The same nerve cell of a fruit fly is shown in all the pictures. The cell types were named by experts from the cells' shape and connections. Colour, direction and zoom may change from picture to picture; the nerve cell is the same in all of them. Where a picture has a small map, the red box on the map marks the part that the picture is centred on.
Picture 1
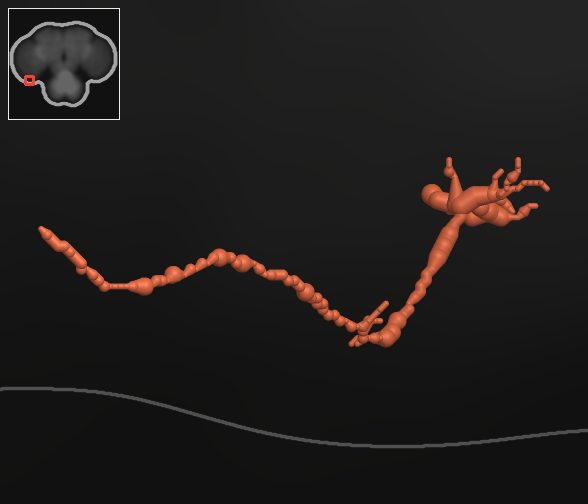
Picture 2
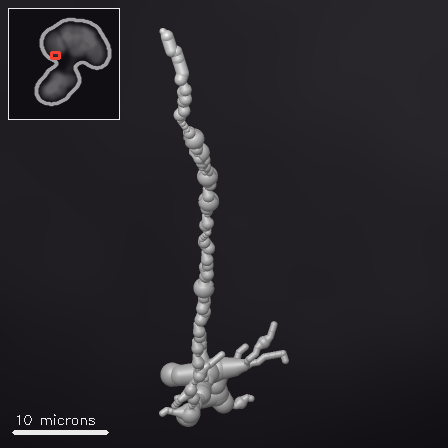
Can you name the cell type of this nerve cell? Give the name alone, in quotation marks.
"L3"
